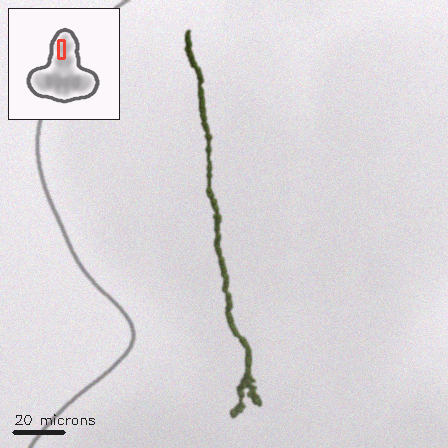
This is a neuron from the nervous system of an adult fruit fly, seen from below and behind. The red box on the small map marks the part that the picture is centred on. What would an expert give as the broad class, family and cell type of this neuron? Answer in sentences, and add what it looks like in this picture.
Its broad class is sensory neuron entering the nerve cord. The name of its family is class mechanosensory proprioceptive. Its cell type is SNpp60. The drawing shows no cell body. From top to bottom in the picture it spans about 160 microns. It has a dozen or fewer branch ends.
